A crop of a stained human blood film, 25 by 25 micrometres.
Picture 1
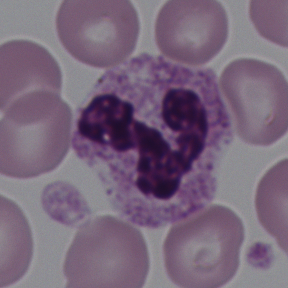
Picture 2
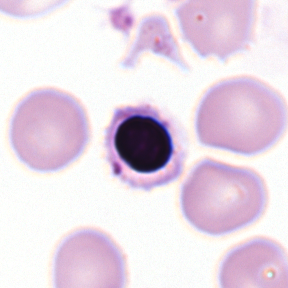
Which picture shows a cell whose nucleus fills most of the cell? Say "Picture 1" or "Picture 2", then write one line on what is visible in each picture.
Picture 2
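In picture 1: The cytoplasm is plentiful and pale pinkish-lilac.
In picture 2: The cytoplasm forms only a thin rim around the nucleus.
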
